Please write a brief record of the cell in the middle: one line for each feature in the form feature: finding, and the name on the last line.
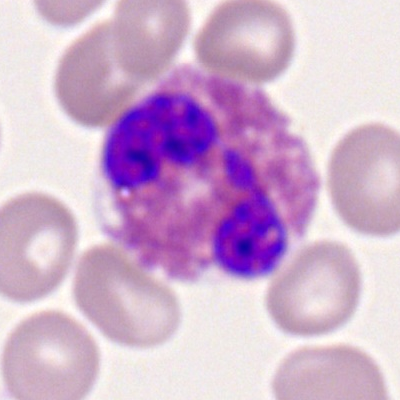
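Outline: roughly round
Nucleus: divided into two lobes
Lobe positions: one at the upper left, the other at the lower right
Nucleoli: none to be seen
Name: eosinophil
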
